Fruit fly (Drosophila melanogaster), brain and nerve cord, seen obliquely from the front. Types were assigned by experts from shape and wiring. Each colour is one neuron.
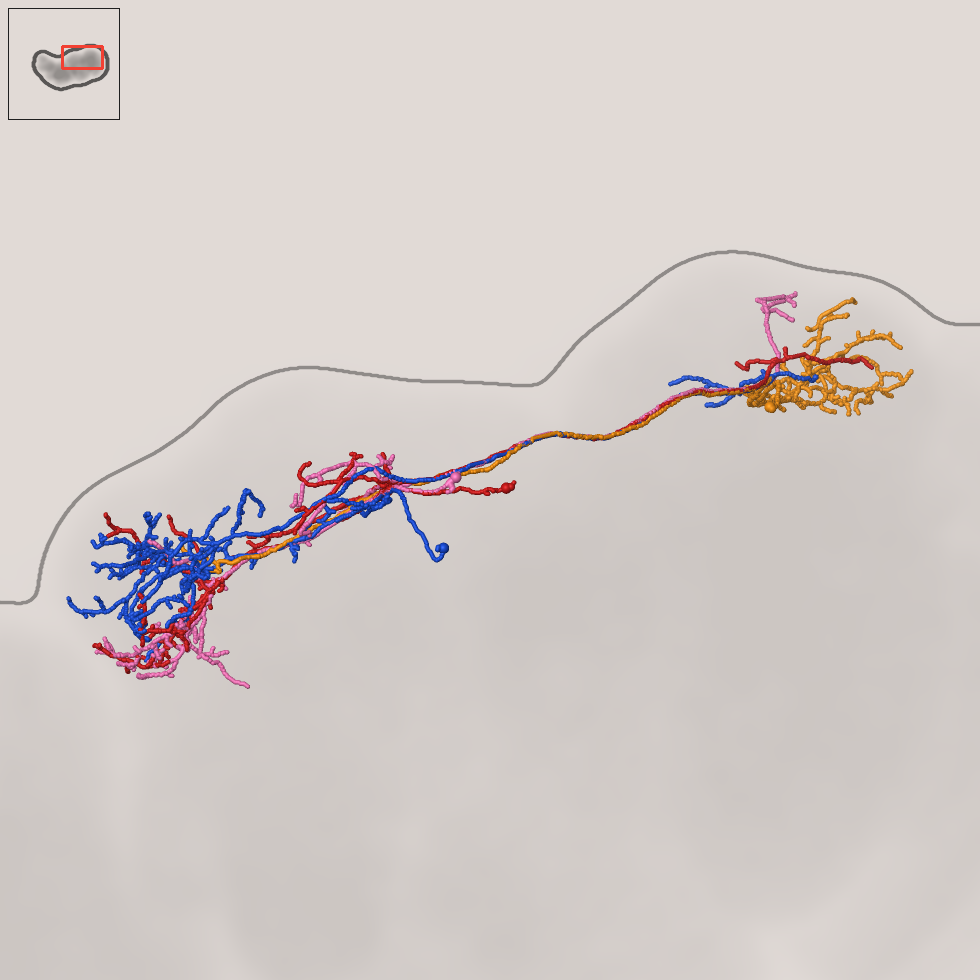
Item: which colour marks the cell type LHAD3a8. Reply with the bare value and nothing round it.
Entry: pink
